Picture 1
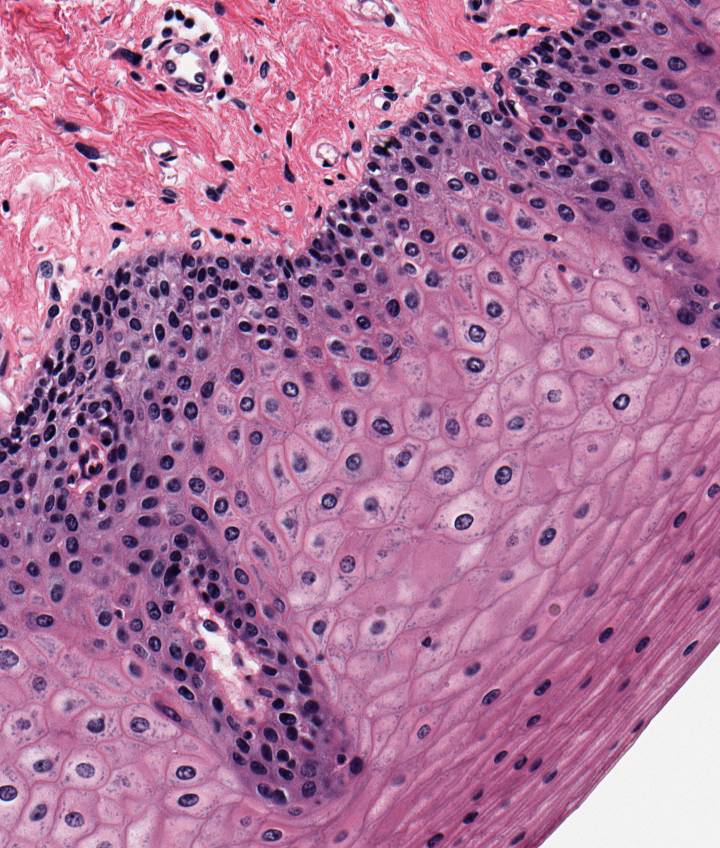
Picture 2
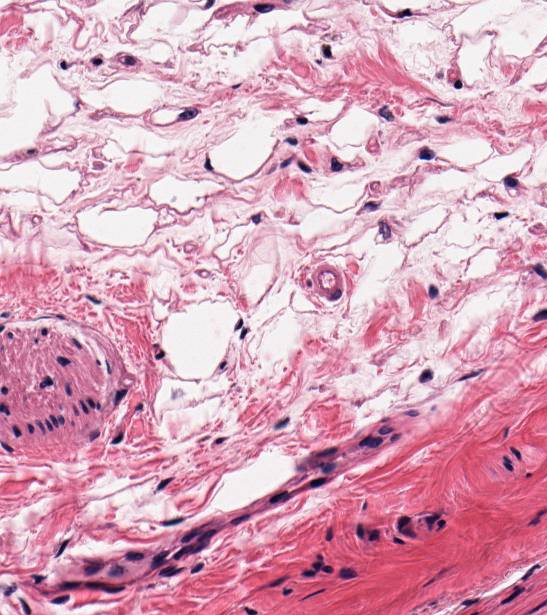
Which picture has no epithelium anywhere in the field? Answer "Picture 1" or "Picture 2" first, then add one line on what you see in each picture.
Picture 2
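Picture 1: Connective tissue occupies the upper-left corner, and epithelium fills the rest of the field toward the lower right.
Picture 2: No epithelium is present anywhere in the field.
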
